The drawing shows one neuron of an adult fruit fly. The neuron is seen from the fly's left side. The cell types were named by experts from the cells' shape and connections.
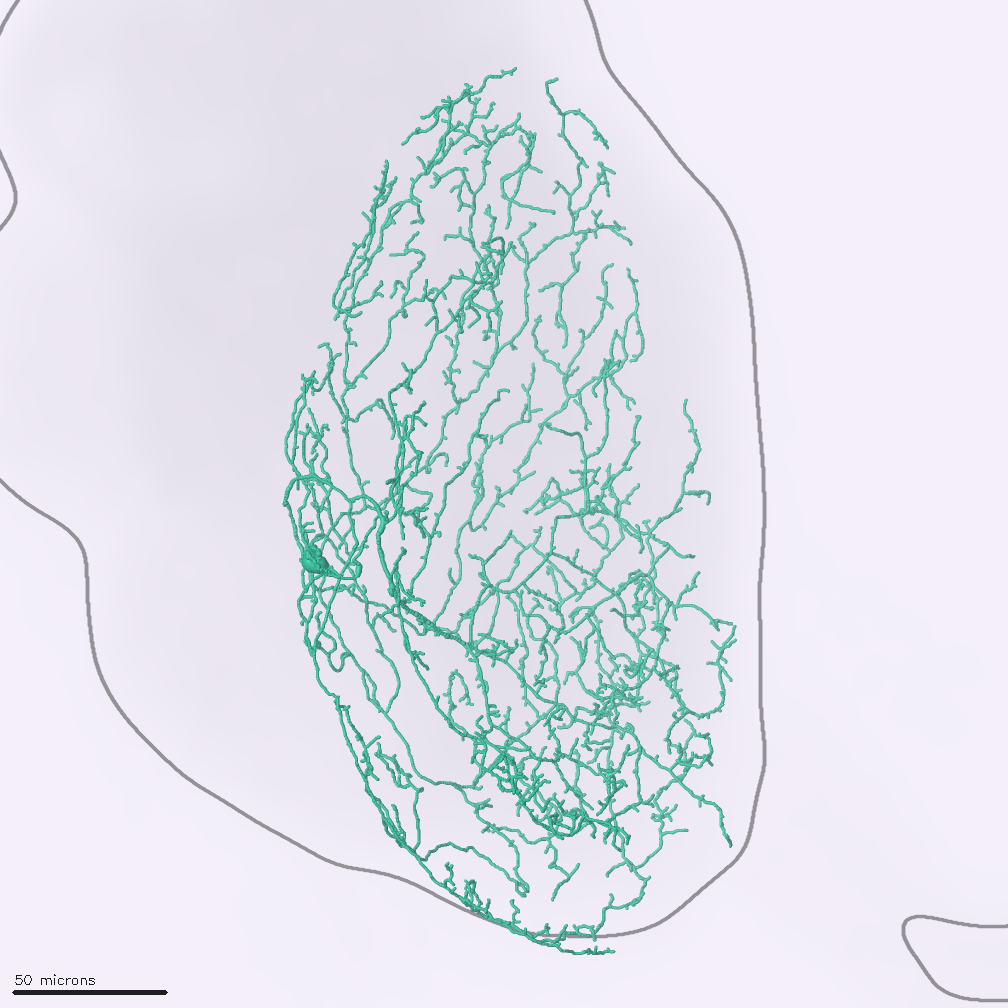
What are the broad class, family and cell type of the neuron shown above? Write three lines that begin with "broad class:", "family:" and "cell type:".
broad class: optic-lobe intrinsic neuron
family: Mi
cell type: Mi19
